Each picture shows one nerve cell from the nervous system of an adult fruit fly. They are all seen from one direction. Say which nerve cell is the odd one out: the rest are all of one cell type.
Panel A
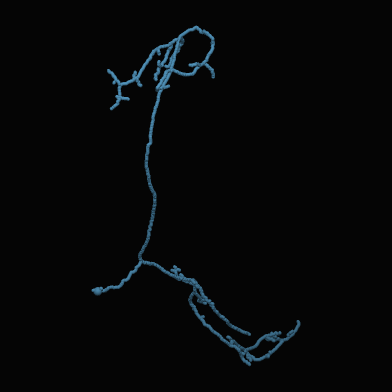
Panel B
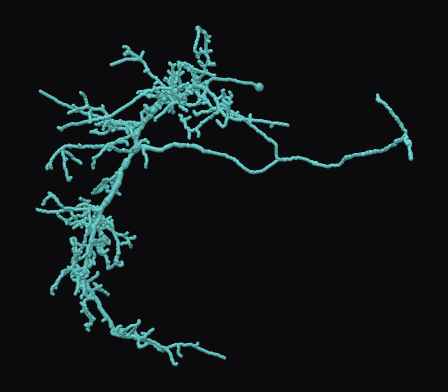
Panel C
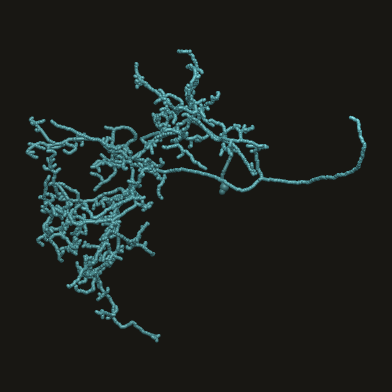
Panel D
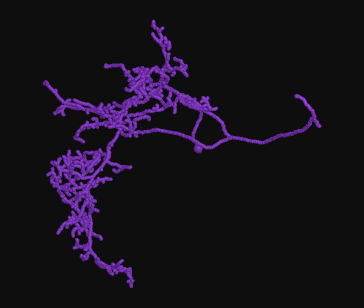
A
